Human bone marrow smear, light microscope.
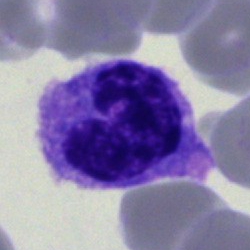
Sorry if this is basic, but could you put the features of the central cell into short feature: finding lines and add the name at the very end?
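Nucleus: deeply indented, curving round like a horseshoe
Cytoplasm: lilac-purple
Rim: wider on the nucleus's left side than its right
Outline: irregular, edge slightly ruffled
Call it: monocyte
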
